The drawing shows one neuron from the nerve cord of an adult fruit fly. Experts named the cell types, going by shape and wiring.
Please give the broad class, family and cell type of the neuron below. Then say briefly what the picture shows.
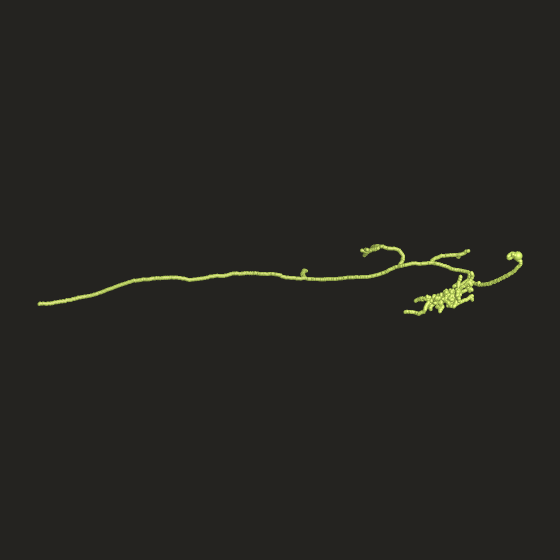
Its broad class is ascending neuron. Its family is hemilineage 19B. It is of cell type AN19B079. As drawn here it is more than twice as wide as it is tall.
